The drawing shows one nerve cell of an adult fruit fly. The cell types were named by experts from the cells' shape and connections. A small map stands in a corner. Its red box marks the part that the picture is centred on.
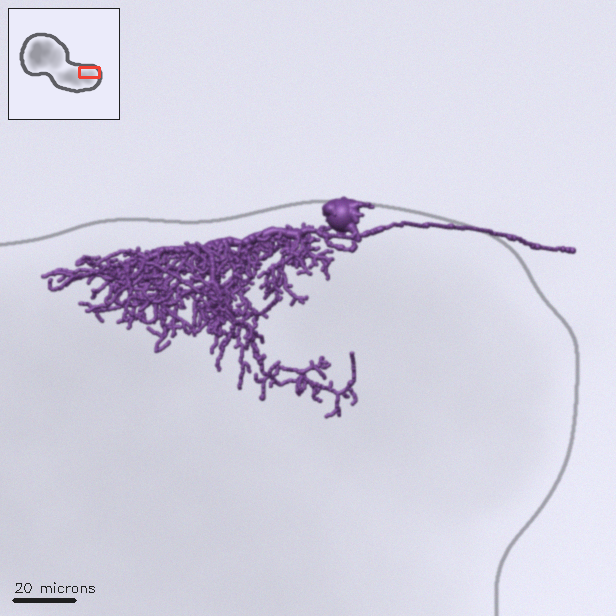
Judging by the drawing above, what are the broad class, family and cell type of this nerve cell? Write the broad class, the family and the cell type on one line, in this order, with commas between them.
motor neuron of the nerve cord, MNad, MNad14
